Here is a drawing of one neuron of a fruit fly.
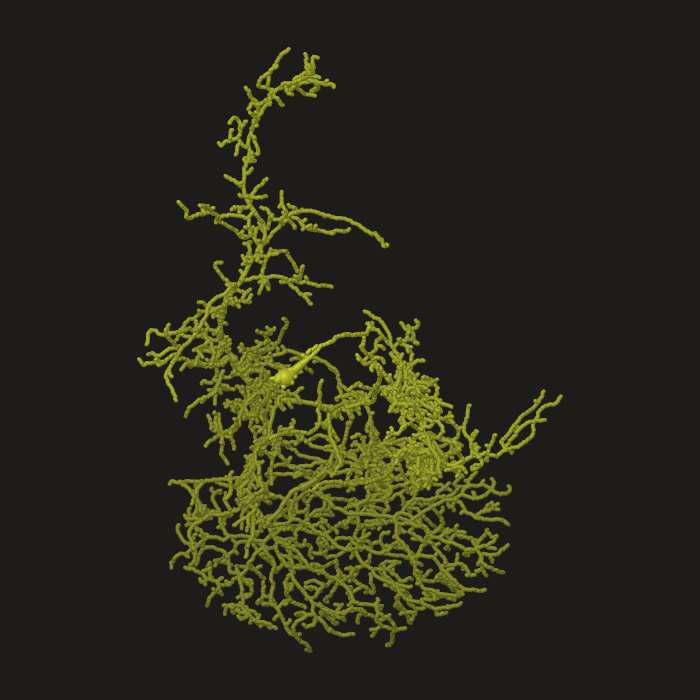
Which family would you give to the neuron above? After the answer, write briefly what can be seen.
Its family is LT. This is a visual centrifugal neuron. Its cell body lies in the middle of the picture. More than a hundred branch ends can be seen.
